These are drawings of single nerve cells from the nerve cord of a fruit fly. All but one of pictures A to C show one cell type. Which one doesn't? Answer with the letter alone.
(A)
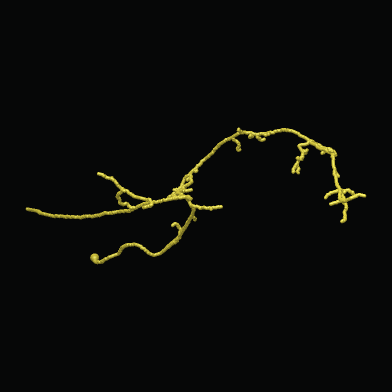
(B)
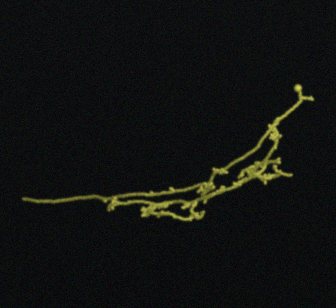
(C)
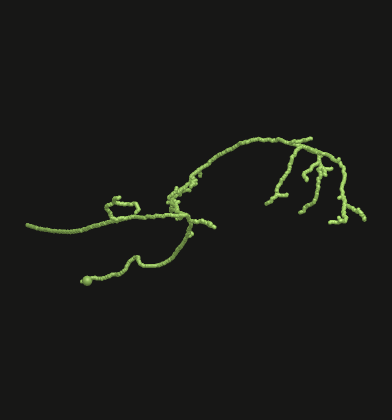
B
